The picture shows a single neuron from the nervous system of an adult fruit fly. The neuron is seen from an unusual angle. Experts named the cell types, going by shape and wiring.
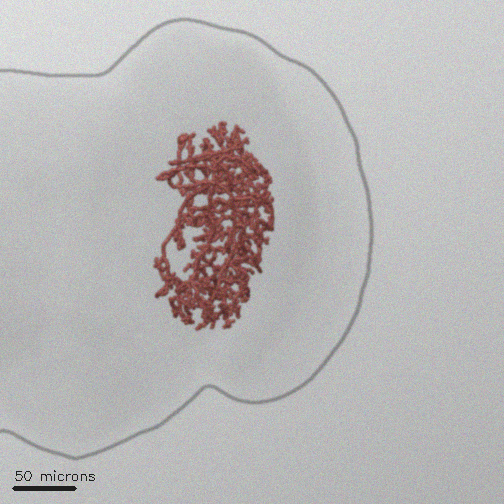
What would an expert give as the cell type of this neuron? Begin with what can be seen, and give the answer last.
By the scale bar it is about 170 microns tall in this view. As drawn here it is taller than it is wide. Its broad class is visual projection neuron. The cell type is LT65.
